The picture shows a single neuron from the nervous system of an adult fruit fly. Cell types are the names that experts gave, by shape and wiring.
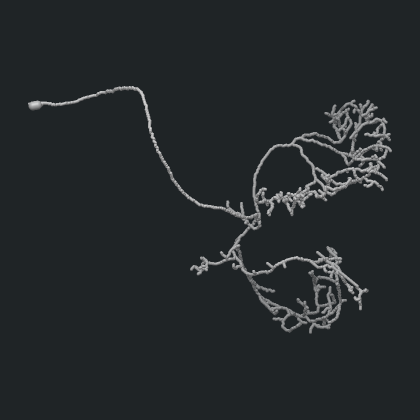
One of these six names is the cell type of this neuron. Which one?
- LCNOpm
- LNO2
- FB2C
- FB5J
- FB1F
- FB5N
FB5N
